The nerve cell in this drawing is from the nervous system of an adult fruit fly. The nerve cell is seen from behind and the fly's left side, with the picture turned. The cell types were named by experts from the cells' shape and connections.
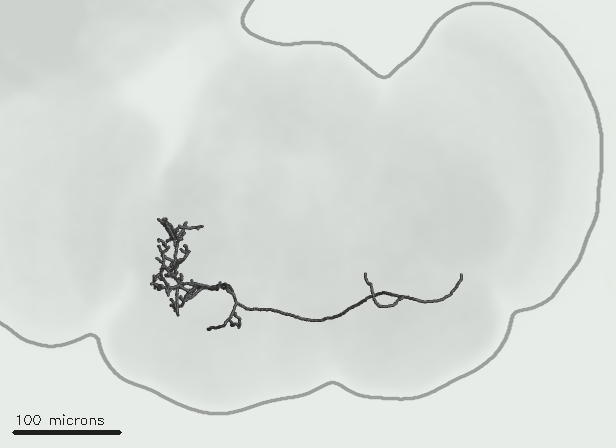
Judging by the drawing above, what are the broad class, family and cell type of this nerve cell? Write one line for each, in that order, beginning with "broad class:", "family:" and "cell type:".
broad class: central-brain intrinsic neuron
family: hemilineage VLPl&d1_dorsal
cell type: CB2041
